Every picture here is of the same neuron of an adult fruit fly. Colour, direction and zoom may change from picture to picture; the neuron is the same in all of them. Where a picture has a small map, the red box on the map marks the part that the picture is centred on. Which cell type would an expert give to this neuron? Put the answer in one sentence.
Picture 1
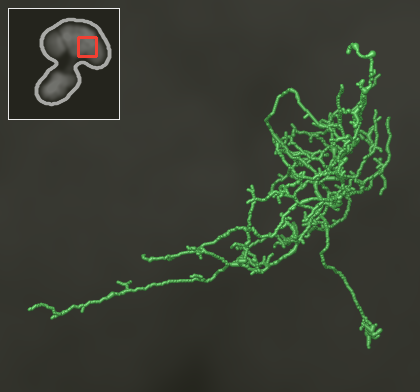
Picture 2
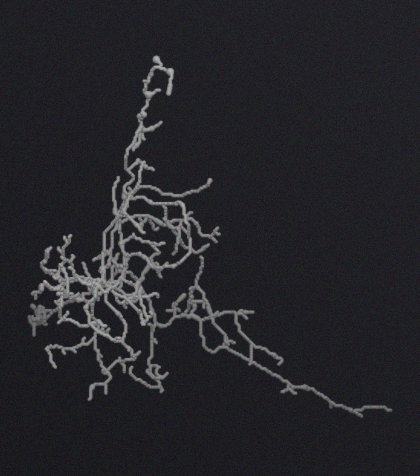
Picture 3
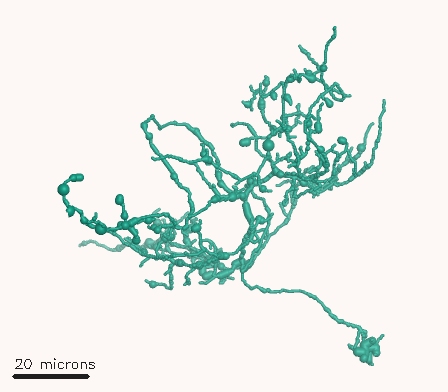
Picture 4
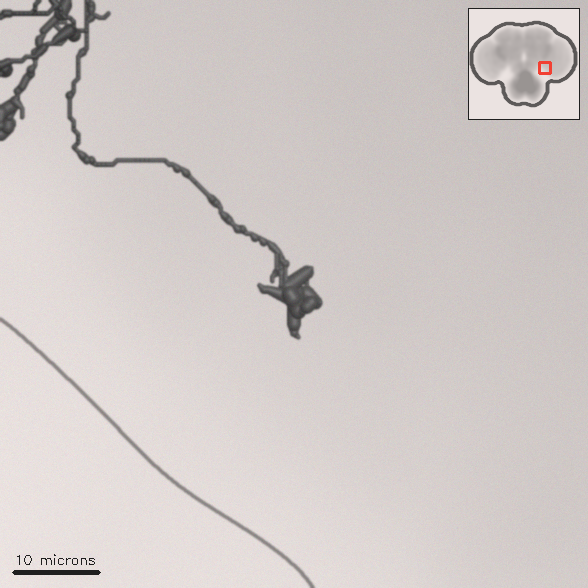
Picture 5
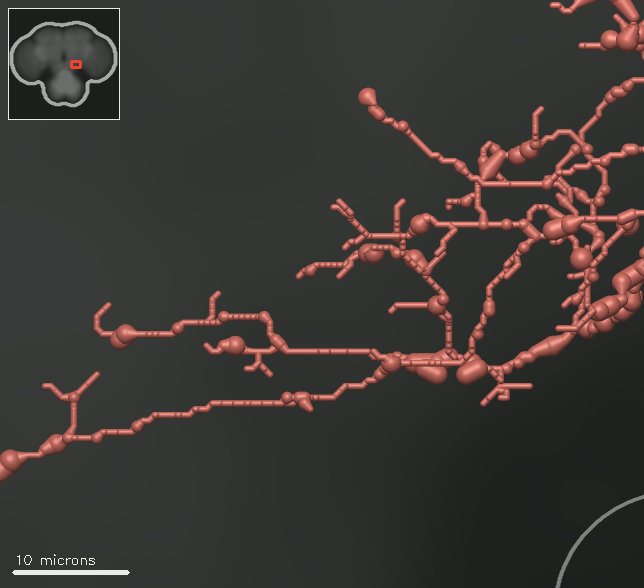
The cell type is CB3552.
